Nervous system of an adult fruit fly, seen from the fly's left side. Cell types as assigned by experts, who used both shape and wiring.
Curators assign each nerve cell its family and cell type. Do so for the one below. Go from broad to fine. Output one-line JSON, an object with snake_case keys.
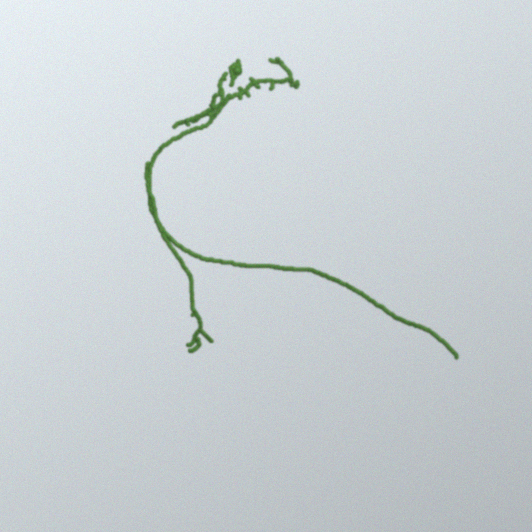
{"family": "PI", "cell_type": "PI3"}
